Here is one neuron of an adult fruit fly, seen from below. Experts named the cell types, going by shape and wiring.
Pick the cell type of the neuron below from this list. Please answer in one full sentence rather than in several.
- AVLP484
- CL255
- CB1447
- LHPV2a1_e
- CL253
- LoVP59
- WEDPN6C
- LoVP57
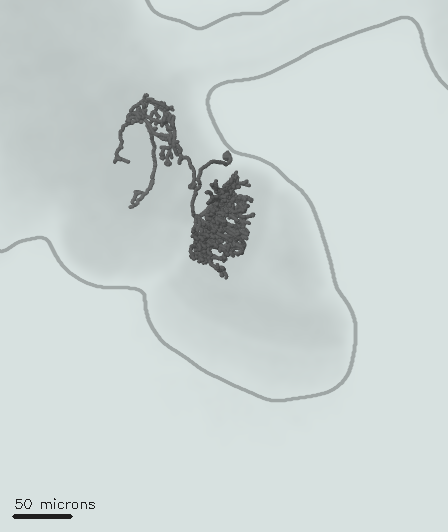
This neuron falls under the cell type LoVP59.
